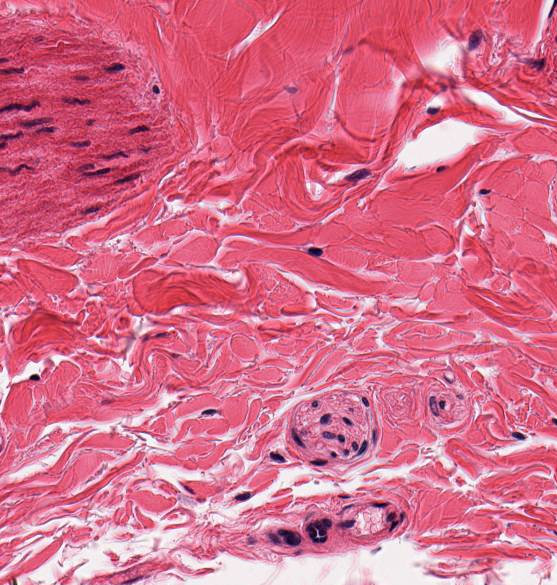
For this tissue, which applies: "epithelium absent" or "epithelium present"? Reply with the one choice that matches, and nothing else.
Epithelium absent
